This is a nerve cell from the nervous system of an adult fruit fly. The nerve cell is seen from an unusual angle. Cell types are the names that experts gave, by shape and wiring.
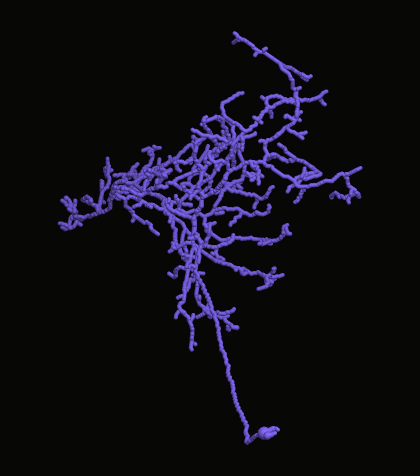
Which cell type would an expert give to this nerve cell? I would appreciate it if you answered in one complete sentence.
The cell type this nerve cell represents is FB5G_c.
